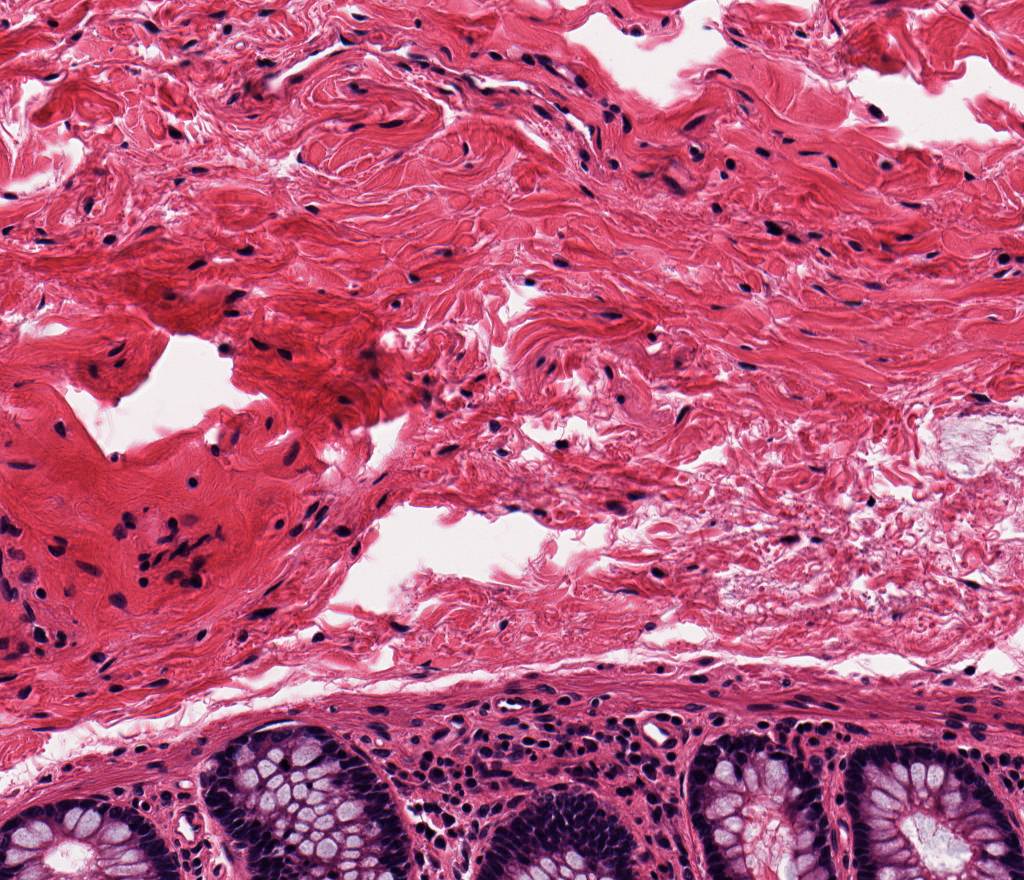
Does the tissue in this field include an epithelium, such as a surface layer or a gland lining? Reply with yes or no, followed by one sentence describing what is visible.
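Yes. The glands along the bottom are cut across as round profiles lined by epithelium packed with pale, clear mucin-filled goblet cells.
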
